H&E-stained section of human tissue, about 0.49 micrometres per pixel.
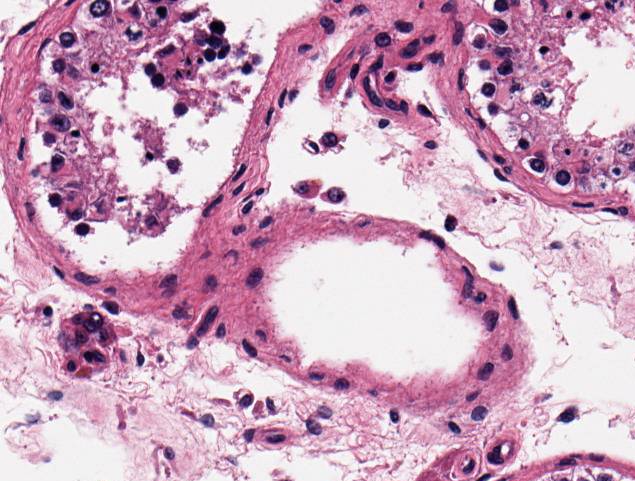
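Testis: the central tubule has a single lining layer of cells, their oval nuclei along its wall. Tubule walls are thick pink bands, elongated nuclei running parallel to the lumen. Upper left, many loose rounded cells with dark round nuclei lie free in the lumen.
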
